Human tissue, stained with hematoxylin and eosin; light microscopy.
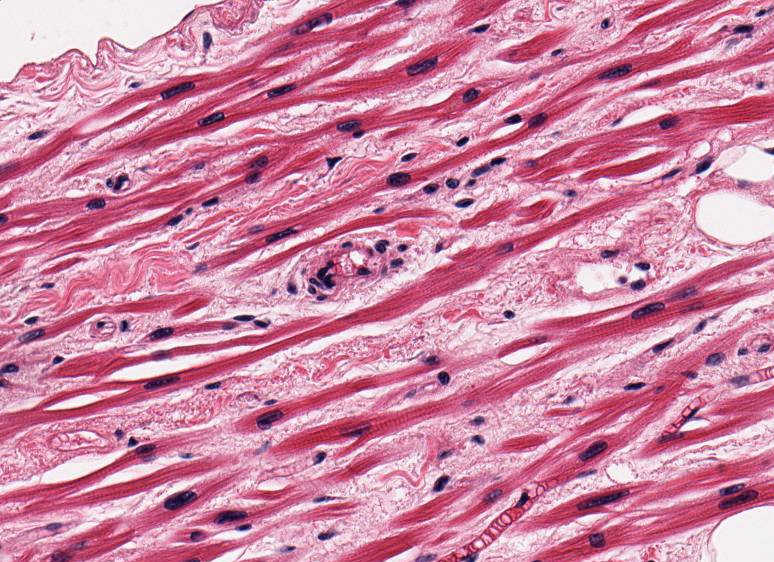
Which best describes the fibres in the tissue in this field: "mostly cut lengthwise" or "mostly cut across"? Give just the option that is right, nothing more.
Mostly cut lengthwise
